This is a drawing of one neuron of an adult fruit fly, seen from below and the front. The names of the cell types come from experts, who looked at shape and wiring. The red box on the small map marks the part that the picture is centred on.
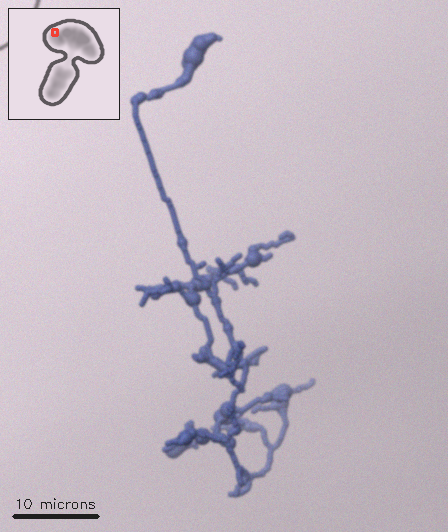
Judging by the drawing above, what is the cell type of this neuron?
Mi17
